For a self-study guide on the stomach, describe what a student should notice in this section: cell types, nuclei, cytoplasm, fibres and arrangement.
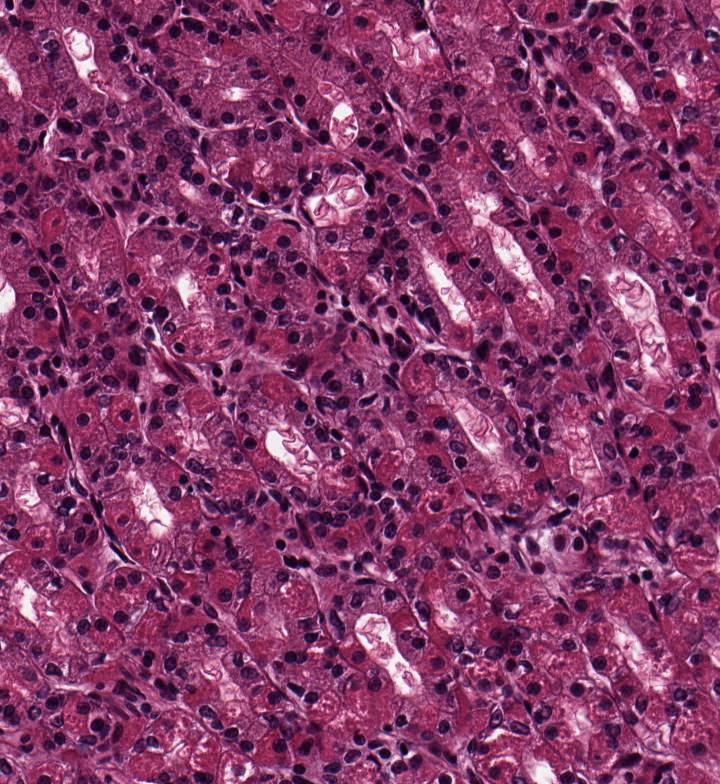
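Look first at the cells lining the tubules: their cytoplasm is abundant, granular and eosinophilic. Each of these cells has one small, round, darkly staining nucleus. Now look between the tubules, where the stroma is scant and forms only thin strands with small dark nuclei. You will find no fat cells anywhere in the field.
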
